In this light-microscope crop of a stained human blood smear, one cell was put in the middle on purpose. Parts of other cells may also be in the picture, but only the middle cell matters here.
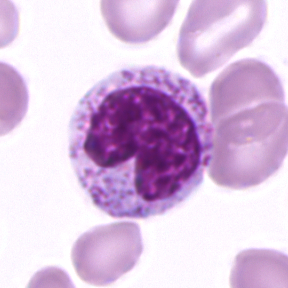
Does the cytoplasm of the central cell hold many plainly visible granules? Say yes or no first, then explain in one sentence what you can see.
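Yes. Fine purple granules are scattered throughout the cytoplasm.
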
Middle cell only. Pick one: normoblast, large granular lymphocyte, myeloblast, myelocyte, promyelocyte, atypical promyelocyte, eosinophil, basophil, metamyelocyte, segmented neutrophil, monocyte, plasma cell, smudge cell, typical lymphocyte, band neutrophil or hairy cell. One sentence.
Centred in the crop is a band neutrophil.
